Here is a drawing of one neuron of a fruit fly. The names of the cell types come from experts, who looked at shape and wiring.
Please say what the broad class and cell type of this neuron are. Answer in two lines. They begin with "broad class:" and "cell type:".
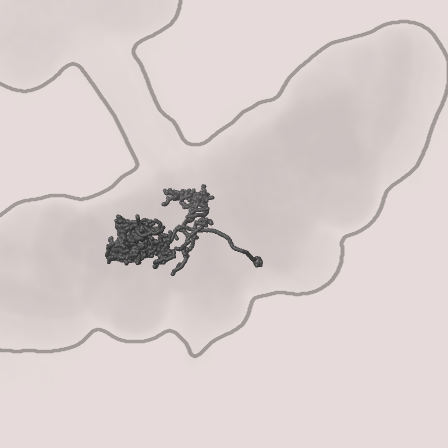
broad class: central-brain intrinsic neuron
cell type: SLP216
